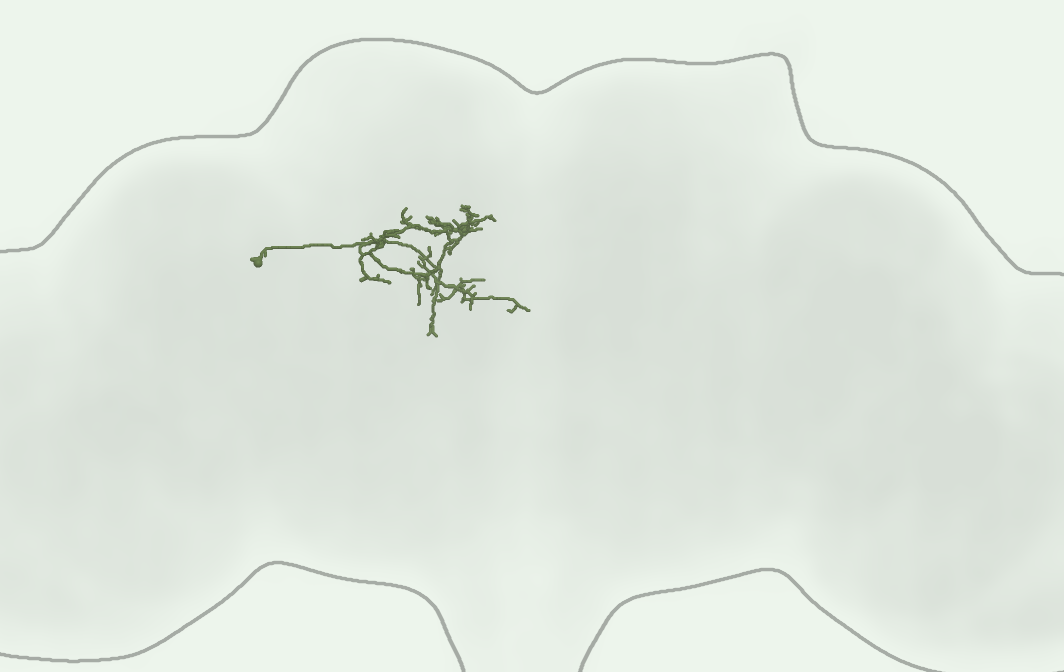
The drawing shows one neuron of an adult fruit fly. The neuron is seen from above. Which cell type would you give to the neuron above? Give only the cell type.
GNG609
